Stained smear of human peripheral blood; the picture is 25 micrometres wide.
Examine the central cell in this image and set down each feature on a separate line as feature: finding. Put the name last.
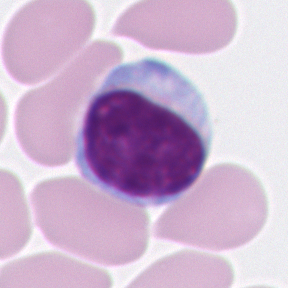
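Nucleus position: low in the cell, most cytoplasm above it
Nucleus outline: oval
Nucleus size: about 11 by 9 micrometres
Cytoplasm rim: thin along lower and left nuclear edges
Cytoplasm colour: pale blue
Chromatin: dark purple, coarsely clumped
Name: typical lymphocyte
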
